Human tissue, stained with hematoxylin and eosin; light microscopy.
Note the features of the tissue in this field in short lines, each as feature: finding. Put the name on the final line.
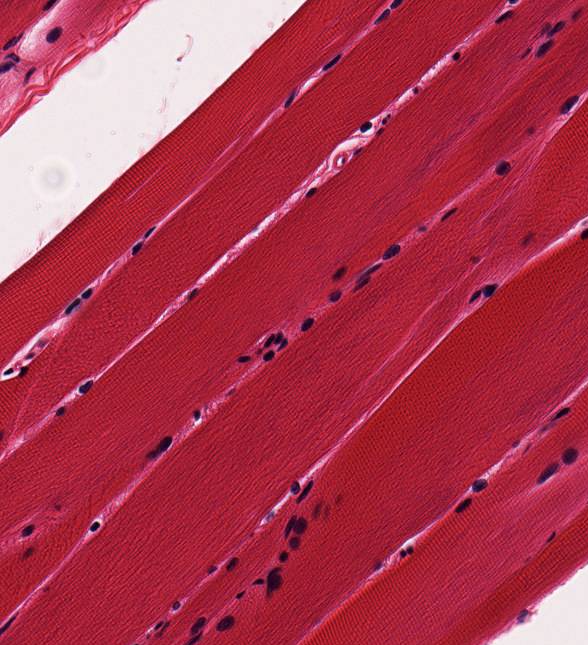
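Striations: fine, across the fibres, perpendicular to their length
Nuclei: dark, elongated, at fibre edges rather than centres
Branching: none, fibres running across the field
Cytoplasm: deep, even red
Tissue: skeletal muscle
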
